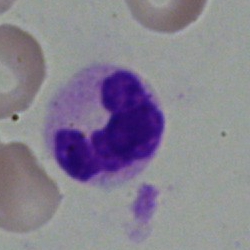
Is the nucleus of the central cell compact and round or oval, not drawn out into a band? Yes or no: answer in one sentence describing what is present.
No, there is a curved band-shaped nucleus without separate lobes, not a round or oval one.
